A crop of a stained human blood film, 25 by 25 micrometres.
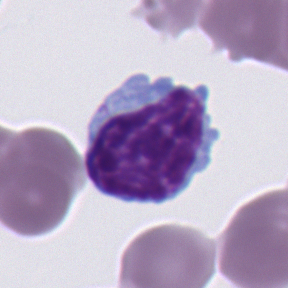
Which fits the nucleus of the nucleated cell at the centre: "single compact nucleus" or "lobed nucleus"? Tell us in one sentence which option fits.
This cell has an undivided, compact nucleus that is round, oval or kidney-shaped.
